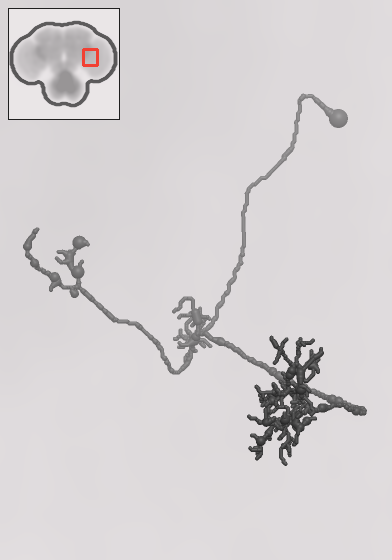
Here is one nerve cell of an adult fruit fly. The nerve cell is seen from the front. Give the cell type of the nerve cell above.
Y3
